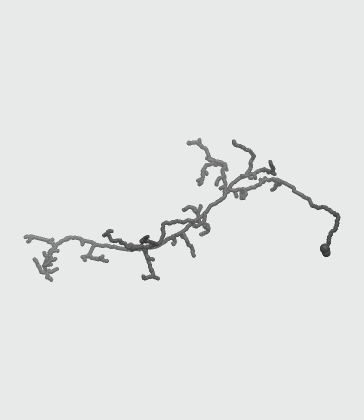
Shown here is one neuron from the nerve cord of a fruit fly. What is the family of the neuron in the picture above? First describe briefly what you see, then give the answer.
As drawn here it is wider than it is tall. This is a nerve-cord intrinsic neuron. Its family is hemilineage 20A.22A.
